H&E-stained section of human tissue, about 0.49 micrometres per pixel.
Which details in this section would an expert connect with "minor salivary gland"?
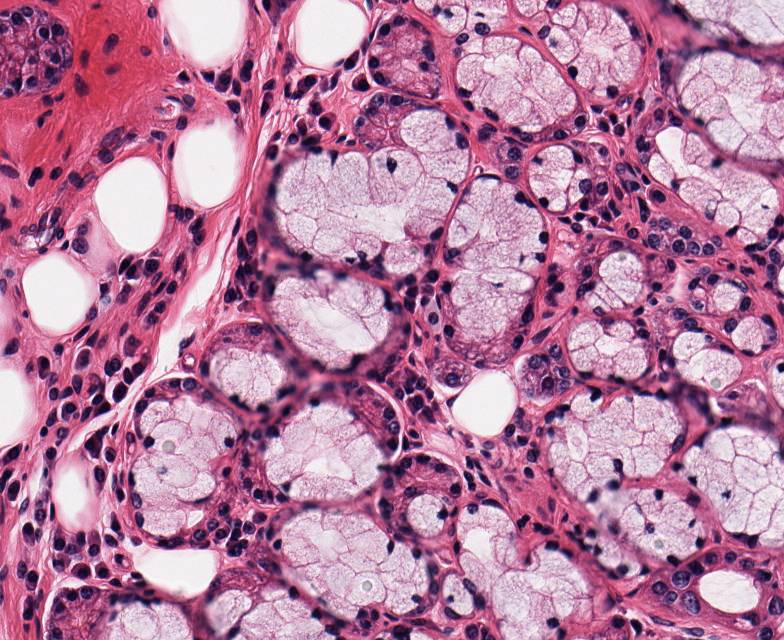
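Name given: minor salivary gland. Goes with it: most acinar cells have pale, frothy, greyish-lilac cytoplasm with a fine network pattern.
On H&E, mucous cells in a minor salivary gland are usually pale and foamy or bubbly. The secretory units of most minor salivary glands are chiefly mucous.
So the pale, frothy acini agree with mucous secretory units. Also seen: nuclei of the pale acinar cells small, dark, flattened against the outer edge of the acini. Lumina of the pale acini small and narrow, not widely dilated. Thin pink fibrous septa with scattered small dark nuclei separate the acini; a patch of denser deep pink stroma lies in the upper left corner.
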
